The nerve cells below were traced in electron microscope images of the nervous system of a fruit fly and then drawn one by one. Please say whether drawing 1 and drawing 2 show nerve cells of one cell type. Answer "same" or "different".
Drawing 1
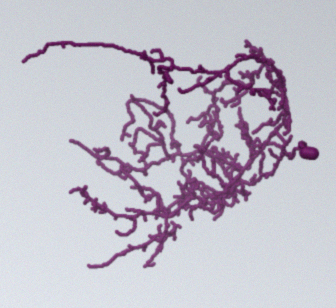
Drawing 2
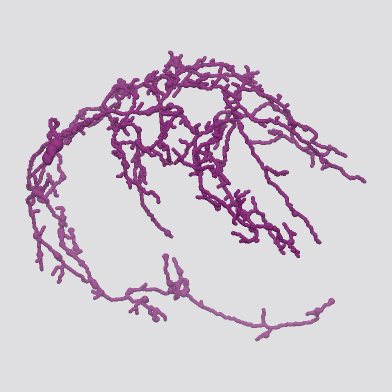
different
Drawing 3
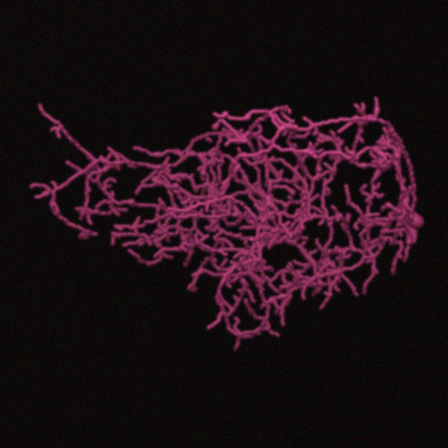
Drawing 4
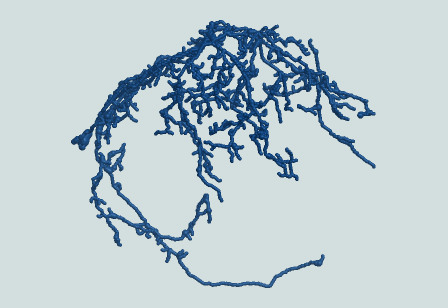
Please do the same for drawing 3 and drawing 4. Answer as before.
same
